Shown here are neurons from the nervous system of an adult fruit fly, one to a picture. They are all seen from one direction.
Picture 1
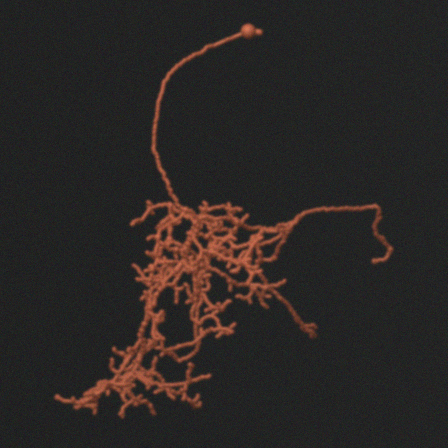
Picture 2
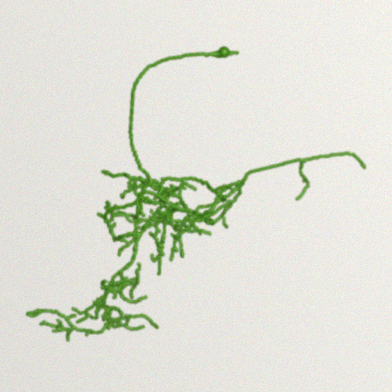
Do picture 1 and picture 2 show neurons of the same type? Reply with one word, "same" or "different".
same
